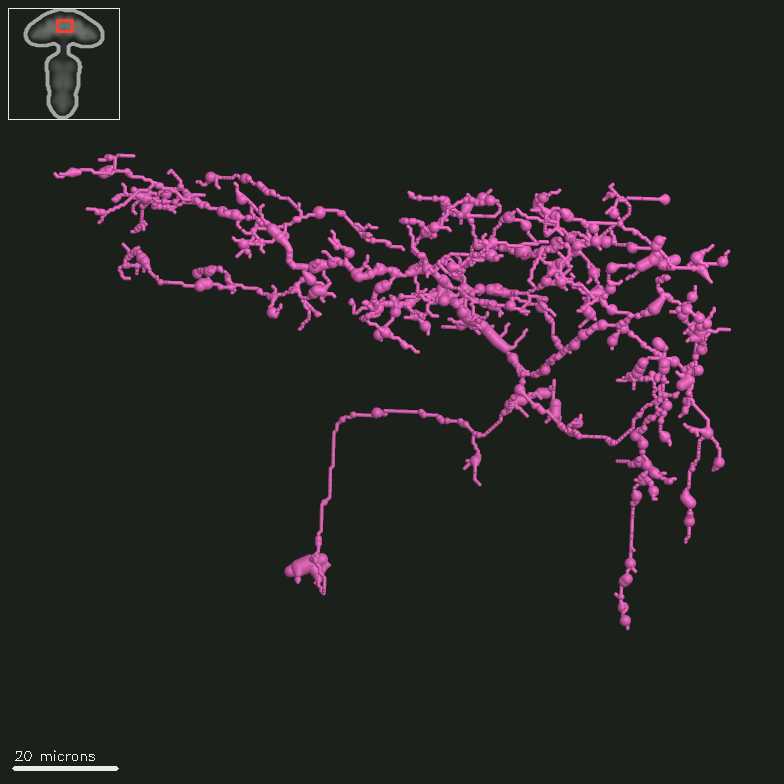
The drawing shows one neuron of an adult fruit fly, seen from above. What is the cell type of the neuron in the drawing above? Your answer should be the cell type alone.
GNG213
